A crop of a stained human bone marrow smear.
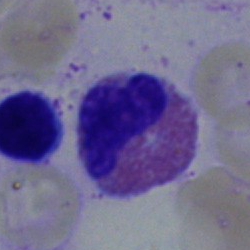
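Eosinophil, the cell at the centre. Its outline is roughly round and smooth-edged. The nucleus, I note, sits toward the upper left and is indented, its concave side turned to the lower right. I can make out no nucleoli in it.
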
